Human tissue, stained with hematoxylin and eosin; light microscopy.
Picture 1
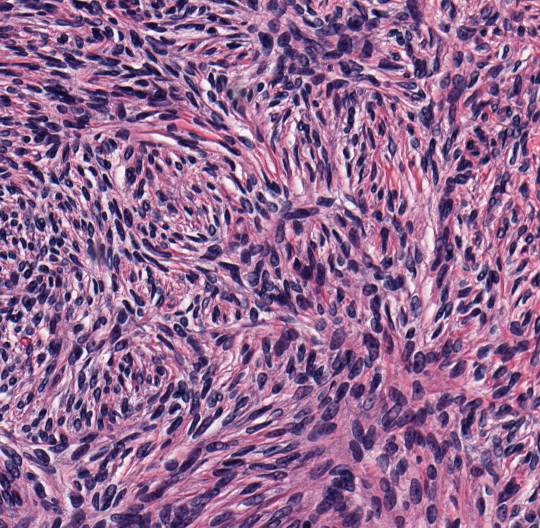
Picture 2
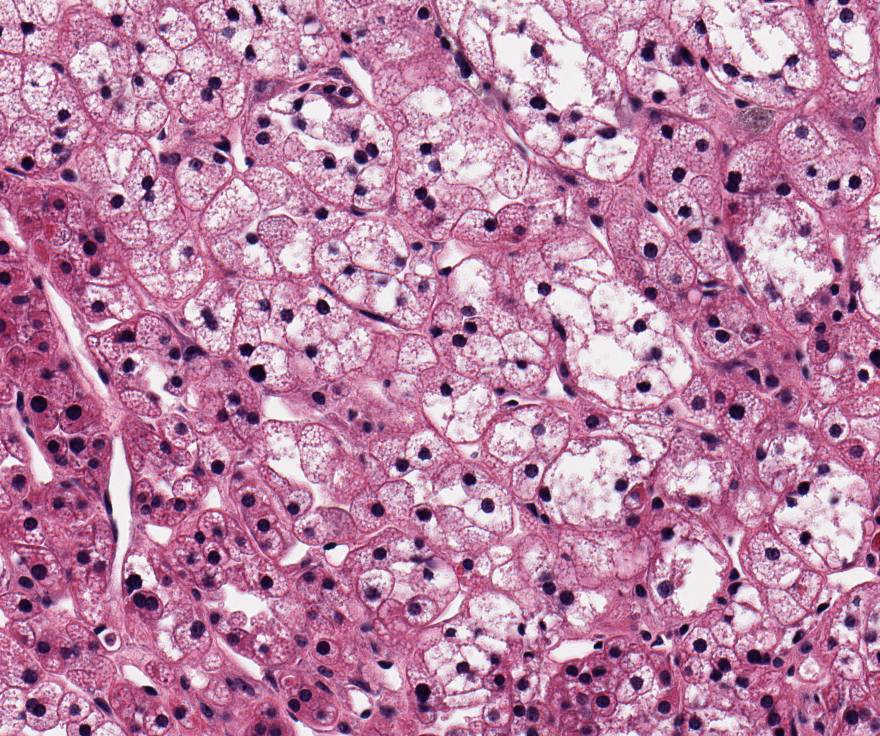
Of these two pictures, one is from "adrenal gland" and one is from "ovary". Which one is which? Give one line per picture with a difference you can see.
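Picture 1 shows tissue from the ovary. The nuclei are elongated, dark-staining and mostly tapered at the ends, with some plumper oval forms.
Picture 2 shows tissue from the adrenal gland. The nuclei are small, round, dark and mostly centrally placed, one to a cell.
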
